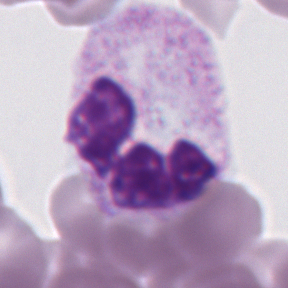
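Segmented neutrophil in a stained smear of human peripheral blood. The nucleus is divided into three lobes joined in a curved row along the lower and left edge of the cell; the upper part contains no nucleus. The chromatin is dark purple and coarsely clumped. The cell outline is oval, taller than wide.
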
